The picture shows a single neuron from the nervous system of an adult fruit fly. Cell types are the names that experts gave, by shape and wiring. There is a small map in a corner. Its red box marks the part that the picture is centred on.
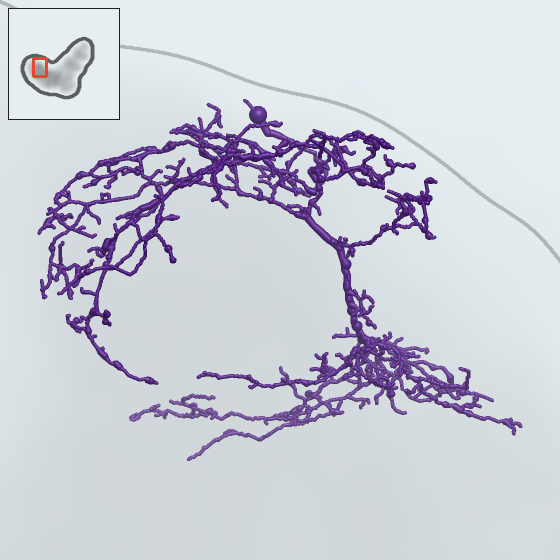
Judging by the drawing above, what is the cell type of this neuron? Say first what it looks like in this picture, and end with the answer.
Its cell body lies at the top of the picture. The picture shows more than a hundred branch ends. It is a central-brain intrinsic neuron. The cell type is SLP269.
